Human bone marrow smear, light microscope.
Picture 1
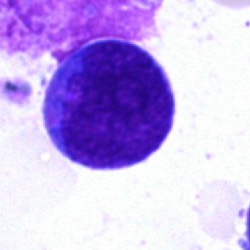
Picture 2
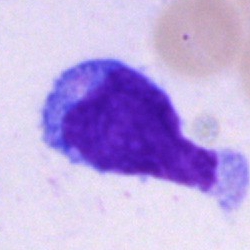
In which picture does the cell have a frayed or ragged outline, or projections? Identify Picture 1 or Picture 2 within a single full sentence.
It is in Picture 2 that the cell has a rough outline.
